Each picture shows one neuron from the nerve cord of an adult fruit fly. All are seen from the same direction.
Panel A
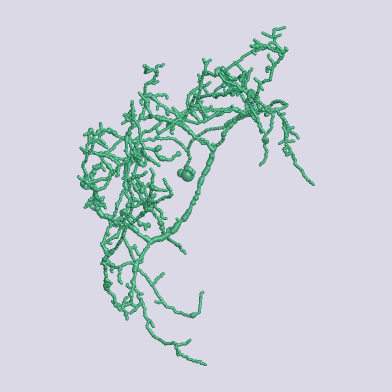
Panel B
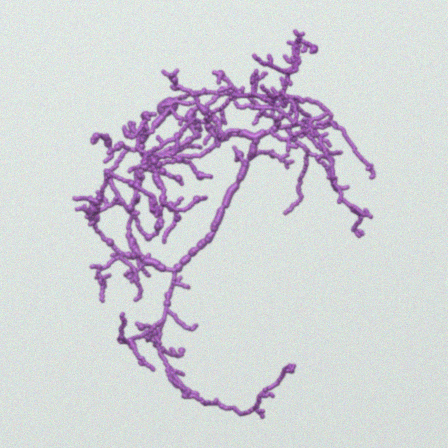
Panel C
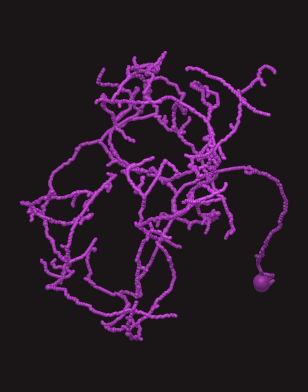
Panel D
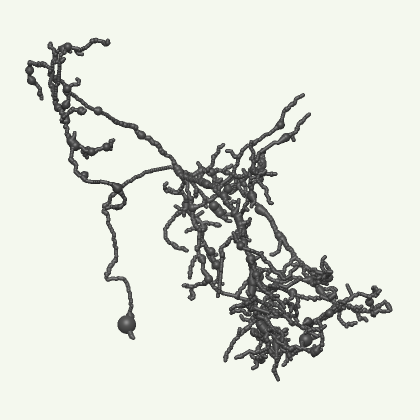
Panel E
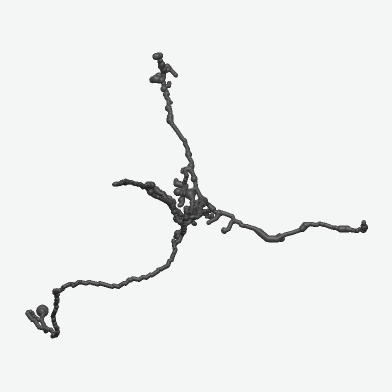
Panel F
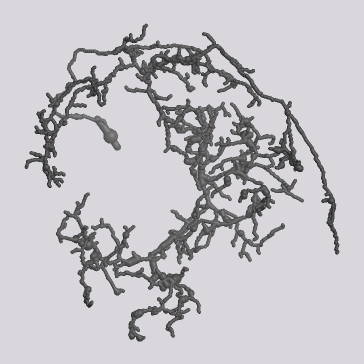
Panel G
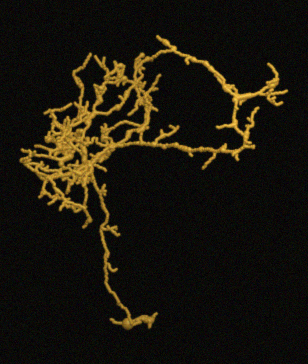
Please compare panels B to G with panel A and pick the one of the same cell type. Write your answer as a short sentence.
Panel B is of the same cell type.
